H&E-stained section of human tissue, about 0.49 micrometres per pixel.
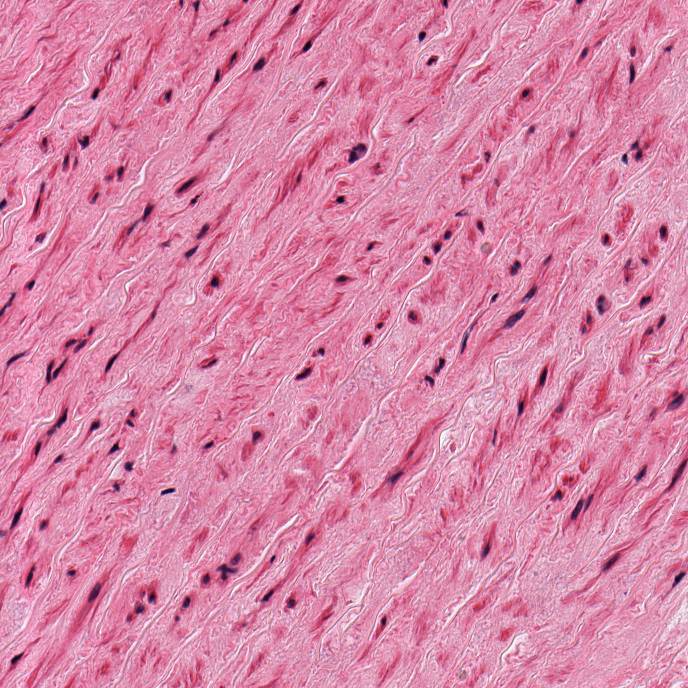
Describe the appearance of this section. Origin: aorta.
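You'll see eosinophilic fibres filling the whole field, running parallel from lower left to upper right, each with a wavy outline. The nuclei are elongated and spindle-shaped, long axes in line with the fibres, and scattered fairly evenly rather than clustered.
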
